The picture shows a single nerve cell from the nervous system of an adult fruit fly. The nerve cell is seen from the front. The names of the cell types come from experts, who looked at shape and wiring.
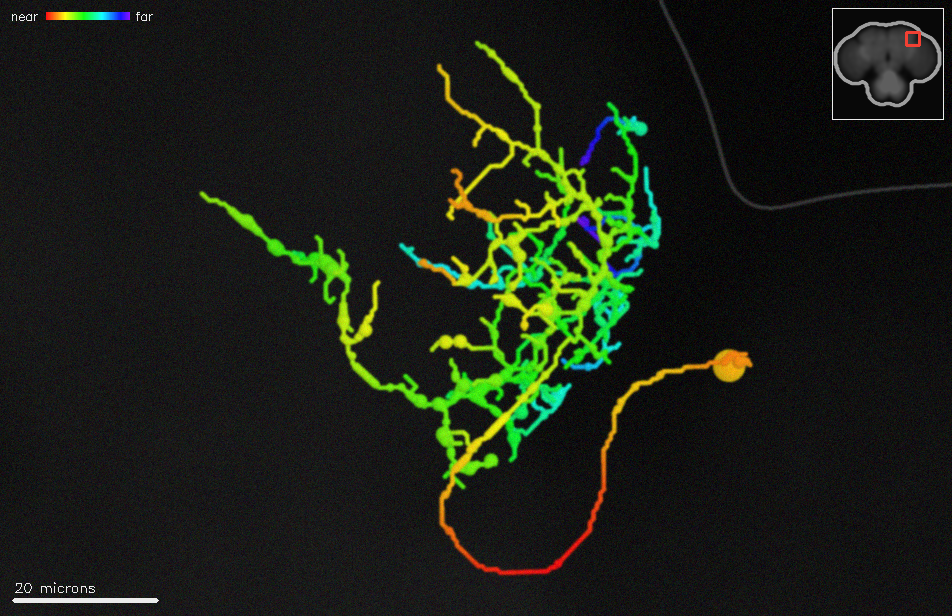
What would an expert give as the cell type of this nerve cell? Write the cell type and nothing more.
LHAV4g1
